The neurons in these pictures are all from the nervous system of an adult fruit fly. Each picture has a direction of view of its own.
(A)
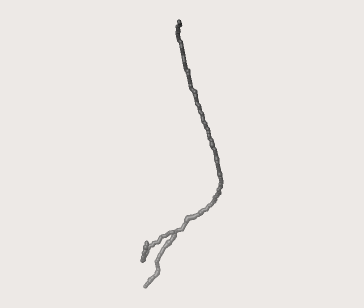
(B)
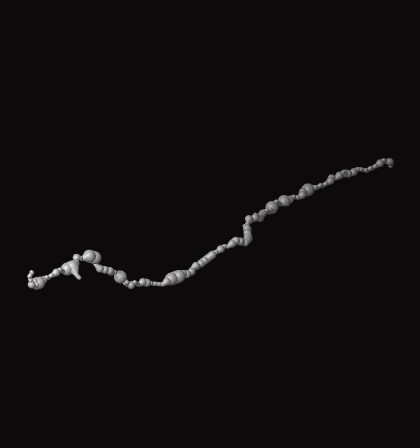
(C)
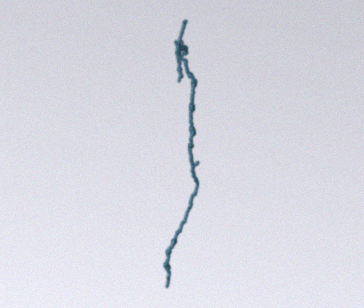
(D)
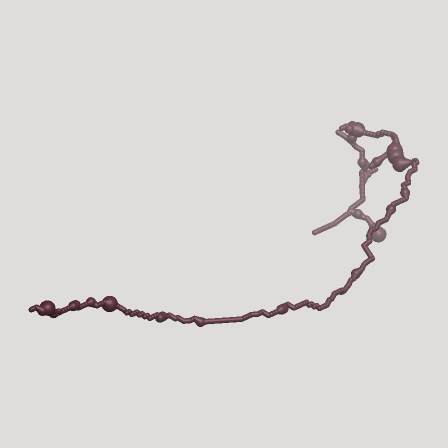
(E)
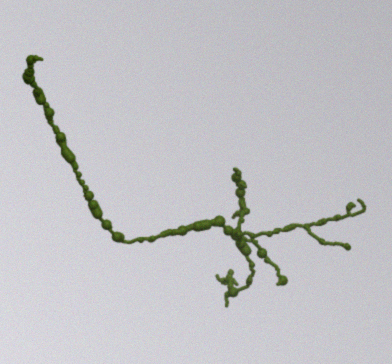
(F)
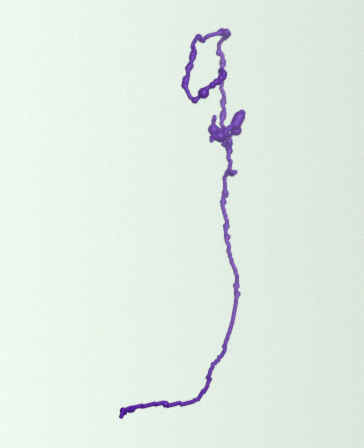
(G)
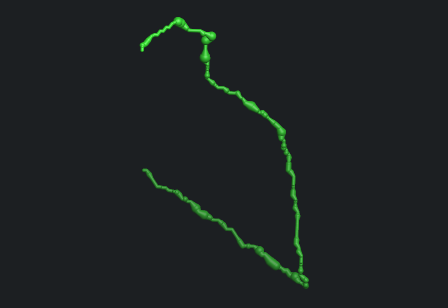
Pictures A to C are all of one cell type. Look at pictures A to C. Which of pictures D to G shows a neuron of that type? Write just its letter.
D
